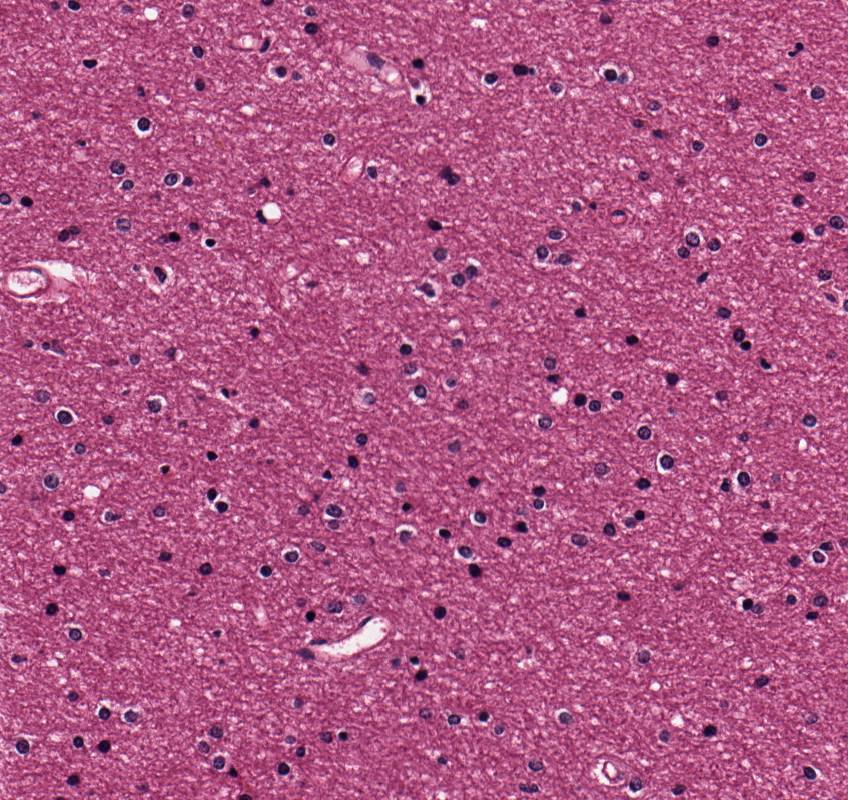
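Cerebral cortex (haematoxylin and eosin), where a finely fibrillary pink matrix fills the whole field and cells lie singly, scattered through it. These cells have small, round, darkly stained nuclei. Many of the nuclei are surrounded by a clear perinuclear halo rather than visible pink cytoplasm. A thin-walled small vessel runs obliquely near the lower centre.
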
